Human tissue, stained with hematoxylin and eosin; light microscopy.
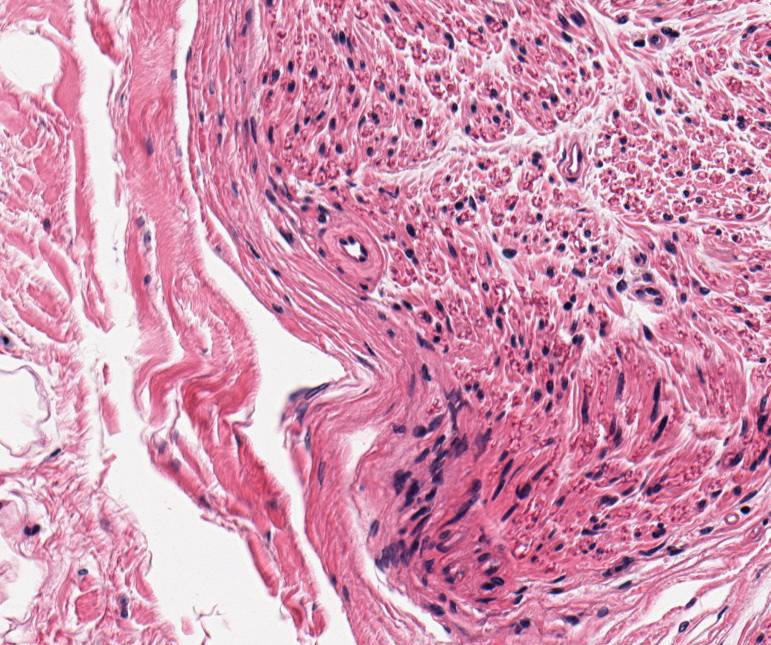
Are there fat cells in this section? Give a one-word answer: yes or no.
No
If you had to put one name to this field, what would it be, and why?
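The compact mass in the right two-thirds is a nerve fascicle. Its fibres are cut across in the upper right as small round pale pink profiles and run lengthwise in the lower centre with elongated dark purple nuclei.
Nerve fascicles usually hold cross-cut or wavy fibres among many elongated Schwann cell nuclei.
A band of flattened fibres follows its curved left edge.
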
